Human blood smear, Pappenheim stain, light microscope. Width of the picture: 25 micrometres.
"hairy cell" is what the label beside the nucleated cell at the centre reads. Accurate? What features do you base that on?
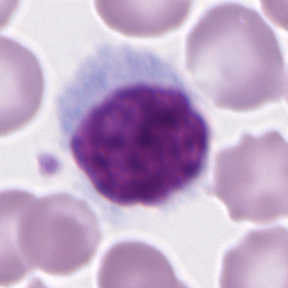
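Cytoplasm pale greyish blue, free of visible granules and vacuoles. Hairy cell: fits; monocyte: weaker match.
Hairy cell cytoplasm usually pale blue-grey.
Against monocyte: no vacuoles and no fine granules in the cytoplasm.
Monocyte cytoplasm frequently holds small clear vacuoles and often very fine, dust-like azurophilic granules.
Outer edge of cytoplasm ragged and wispy, not sharply defined. Most cytoplasm forms a broad crescent on the upper left side of the nucleus. Cell about 15 by 12 micrometres; nucleus about 11 micrometres across, filling about 70% of cell area, placed toward lower right. Chromatin coarse and clumped, dark purple patches between lighter areas.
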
